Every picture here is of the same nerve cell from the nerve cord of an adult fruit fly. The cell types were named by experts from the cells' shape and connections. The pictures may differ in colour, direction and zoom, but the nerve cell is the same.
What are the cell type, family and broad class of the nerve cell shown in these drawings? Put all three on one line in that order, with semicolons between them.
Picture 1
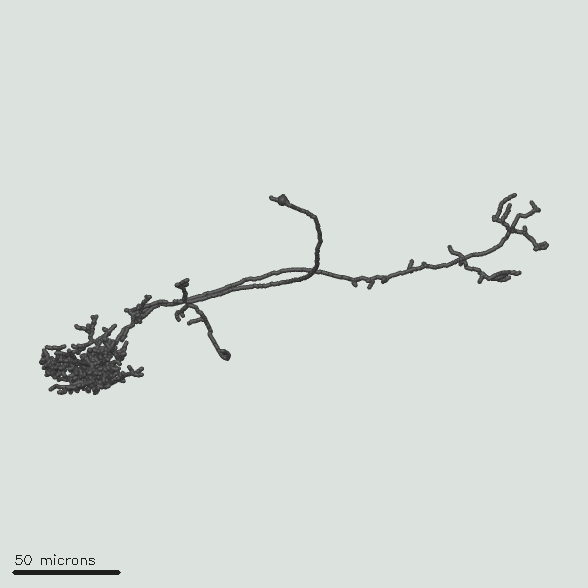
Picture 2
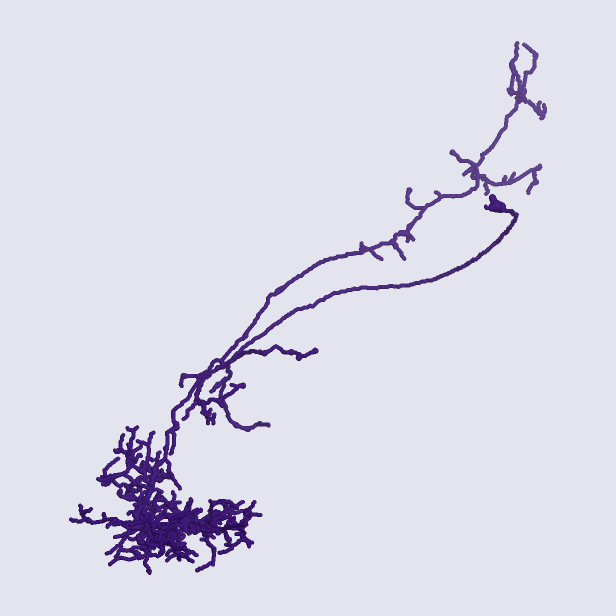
IN11A022; hemilineage 11A; nerve-cord intrinsic neuron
